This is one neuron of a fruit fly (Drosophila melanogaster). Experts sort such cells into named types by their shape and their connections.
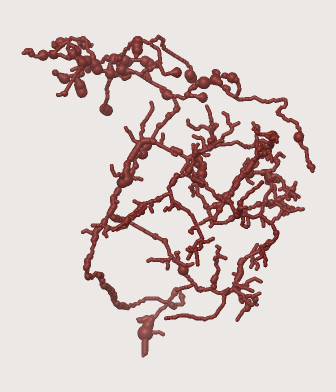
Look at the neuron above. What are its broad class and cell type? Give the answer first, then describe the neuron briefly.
This is a nerve-cord intrinsic neuron. Its cell type is INXXX440. The cell body is at the bottom of the picture. Dozens of branch ends can be seen.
